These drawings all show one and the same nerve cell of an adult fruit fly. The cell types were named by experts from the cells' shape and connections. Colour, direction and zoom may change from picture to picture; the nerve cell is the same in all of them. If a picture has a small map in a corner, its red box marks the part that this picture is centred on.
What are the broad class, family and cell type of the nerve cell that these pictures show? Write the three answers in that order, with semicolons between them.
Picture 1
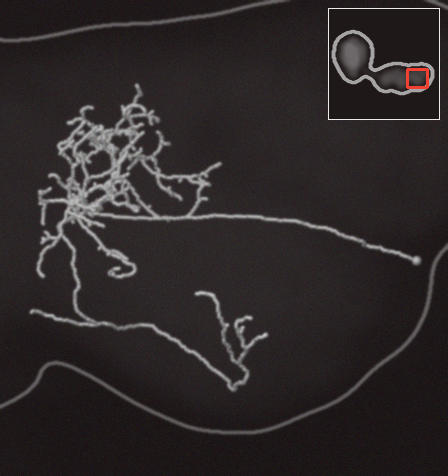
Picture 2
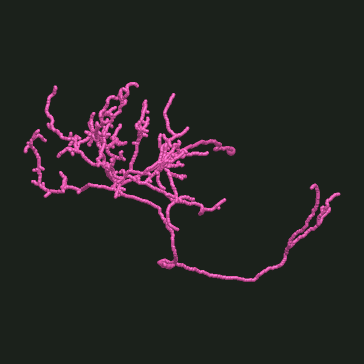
nerve-cord intrinsic neuron; hemilineage 12B; IN12B051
